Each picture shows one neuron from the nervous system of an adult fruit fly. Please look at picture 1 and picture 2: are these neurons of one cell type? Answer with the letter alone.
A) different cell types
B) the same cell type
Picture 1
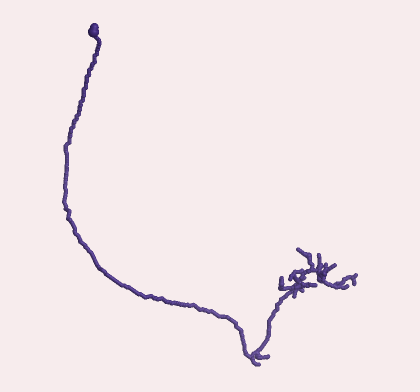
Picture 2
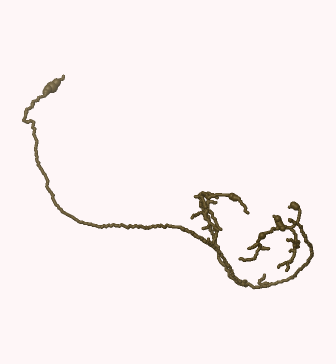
B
